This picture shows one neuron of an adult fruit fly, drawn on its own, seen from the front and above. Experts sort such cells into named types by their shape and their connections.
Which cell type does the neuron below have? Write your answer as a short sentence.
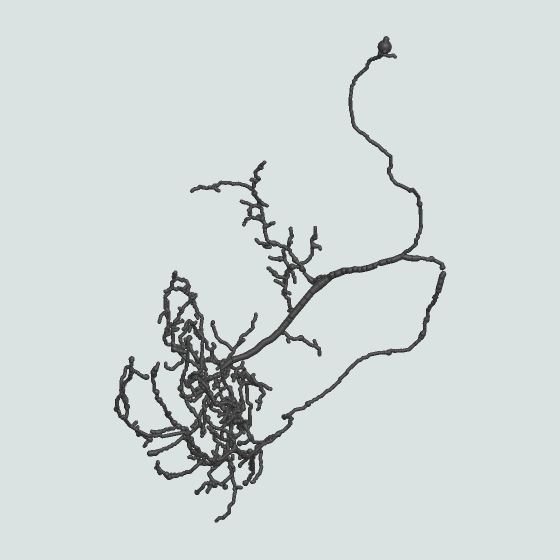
The cell type is LAL203.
